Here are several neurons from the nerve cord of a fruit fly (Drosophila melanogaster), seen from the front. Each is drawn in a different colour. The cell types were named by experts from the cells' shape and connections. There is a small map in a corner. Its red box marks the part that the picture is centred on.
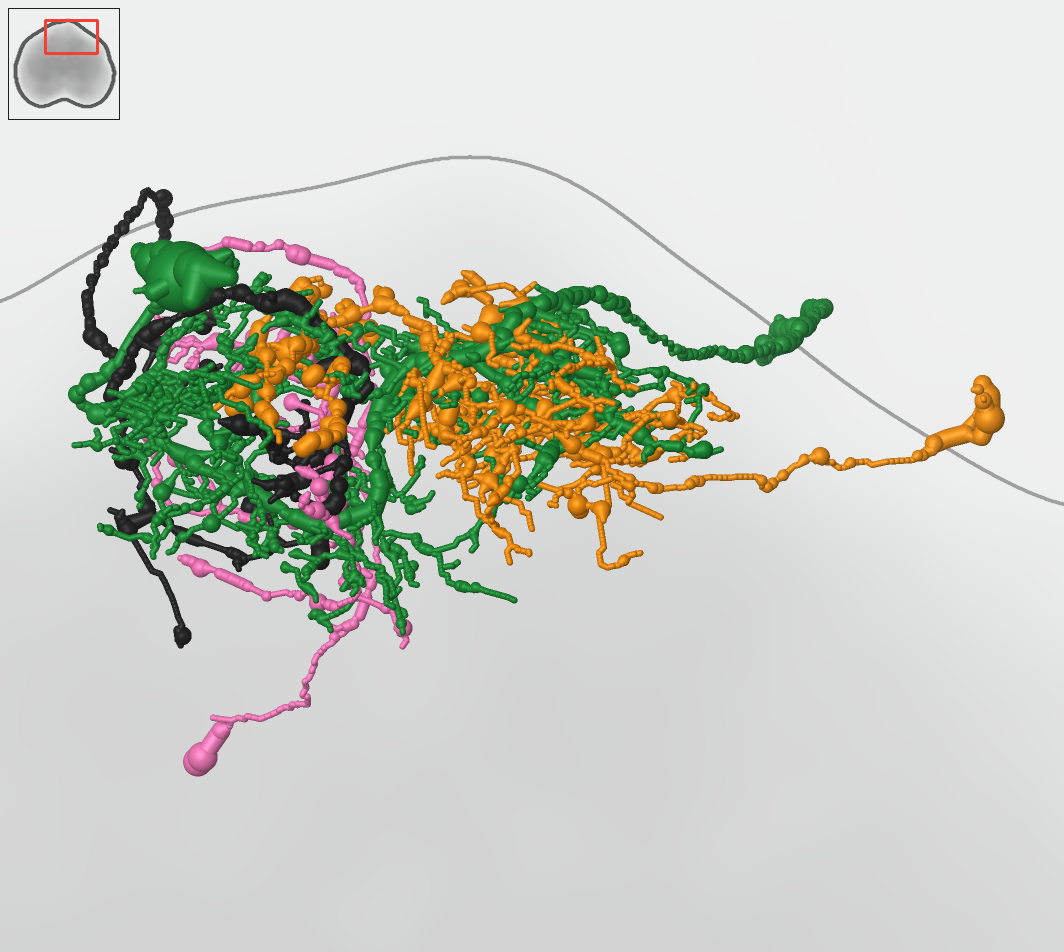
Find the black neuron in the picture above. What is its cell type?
SNxx15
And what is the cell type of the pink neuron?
IN02A064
